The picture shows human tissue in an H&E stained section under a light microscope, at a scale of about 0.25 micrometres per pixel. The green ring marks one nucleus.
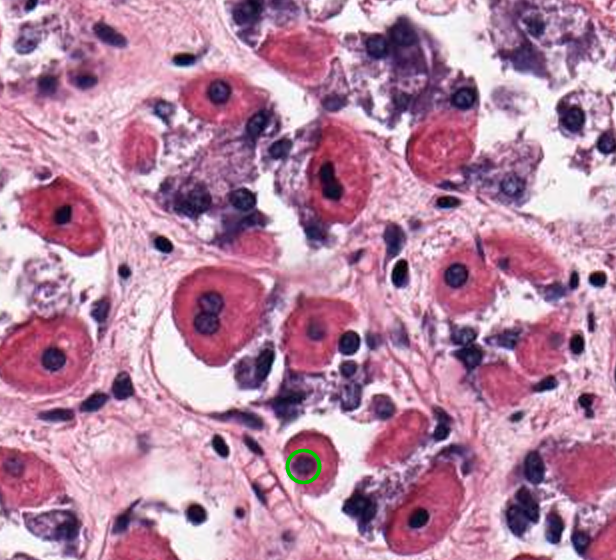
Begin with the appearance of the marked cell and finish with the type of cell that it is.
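The cytoplasm is a deep, even pink-red with a fine texture and fills most of the cell around the nucleus. The cell outline is round and sharply bordered, and the cell is smaller than the large pink cells elsewhere in the field. The cell lies in a clear, unstained space, with pale pink fibrous strands to its left and dark purple clumped material to its lower right. Type of cell: parietal cell.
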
